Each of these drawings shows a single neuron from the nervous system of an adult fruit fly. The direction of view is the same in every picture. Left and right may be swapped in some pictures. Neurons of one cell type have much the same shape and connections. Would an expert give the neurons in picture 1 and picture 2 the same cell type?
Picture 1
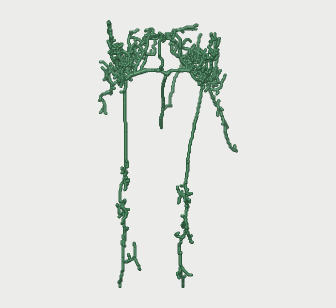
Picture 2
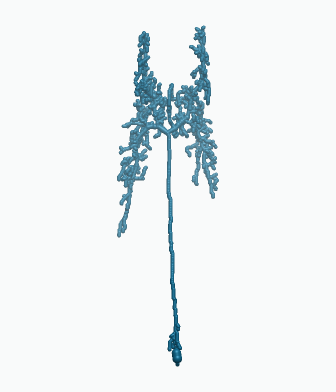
yes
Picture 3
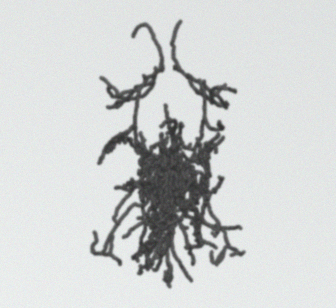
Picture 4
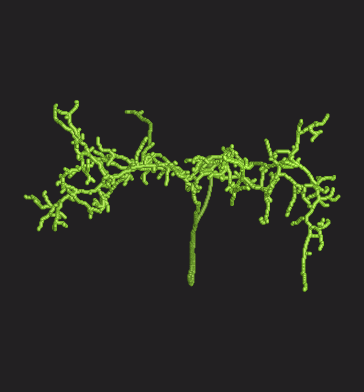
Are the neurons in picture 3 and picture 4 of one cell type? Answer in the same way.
no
